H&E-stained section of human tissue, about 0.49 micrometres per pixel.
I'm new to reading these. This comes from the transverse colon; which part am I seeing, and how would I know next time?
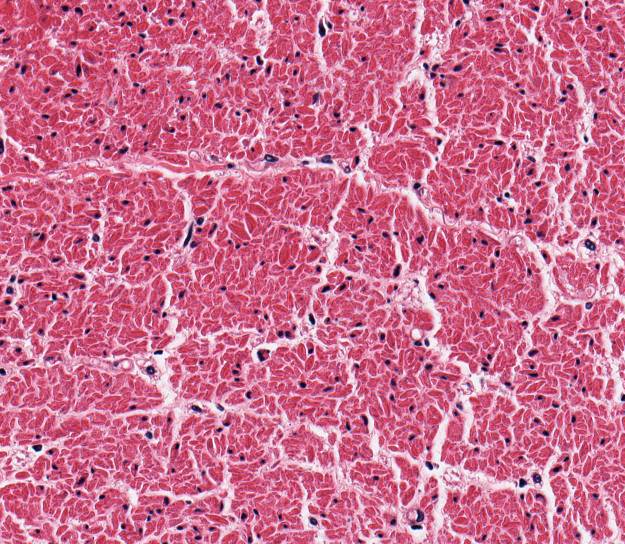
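Field entirely smooth muscle, tightly packed pink cell profiles grouped into irregular bundles, cut mostly across their length.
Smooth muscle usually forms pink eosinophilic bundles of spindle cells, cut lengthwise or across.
Cut profiles angular and irregular, not round. Packing compact and pink throughout, not the paler fibrillar tissue of peripheral nerve. Scant connective tissue between cells; no broad collagen bands. No epithelium or glands anywhere.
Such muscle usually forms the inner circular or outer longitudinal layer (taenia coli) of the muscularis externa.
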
